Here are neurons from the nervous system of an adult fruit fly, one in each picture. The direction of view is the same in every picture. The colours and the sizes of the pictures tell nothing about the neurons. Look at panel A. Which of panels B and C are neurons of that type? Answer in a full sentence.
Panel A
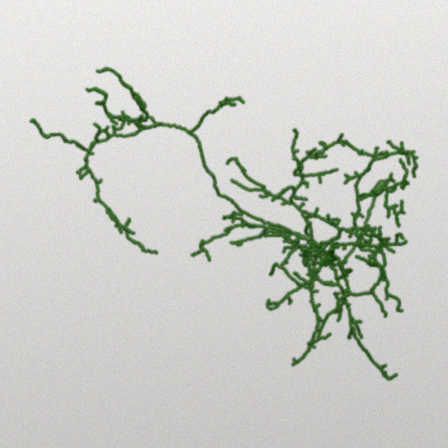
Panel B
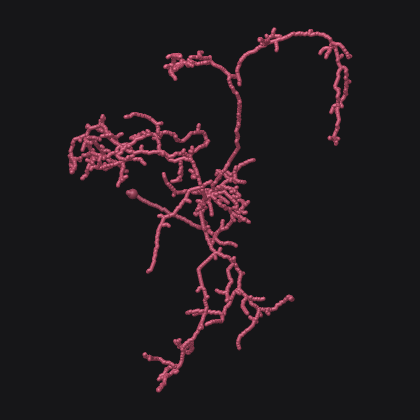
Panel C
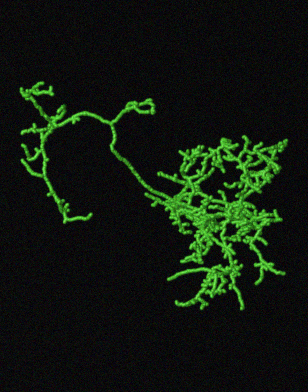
Panel B and panel C are of the same cell type.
